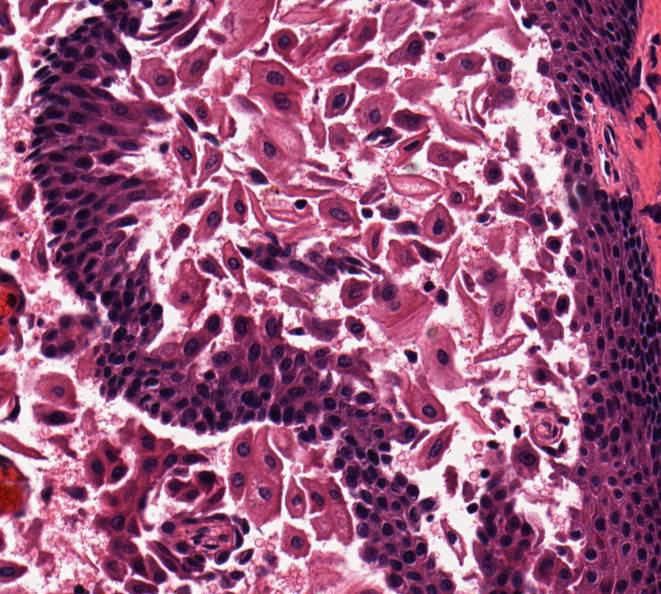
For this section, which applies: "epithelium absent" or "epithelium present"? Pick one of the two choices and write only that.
Epithelium present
